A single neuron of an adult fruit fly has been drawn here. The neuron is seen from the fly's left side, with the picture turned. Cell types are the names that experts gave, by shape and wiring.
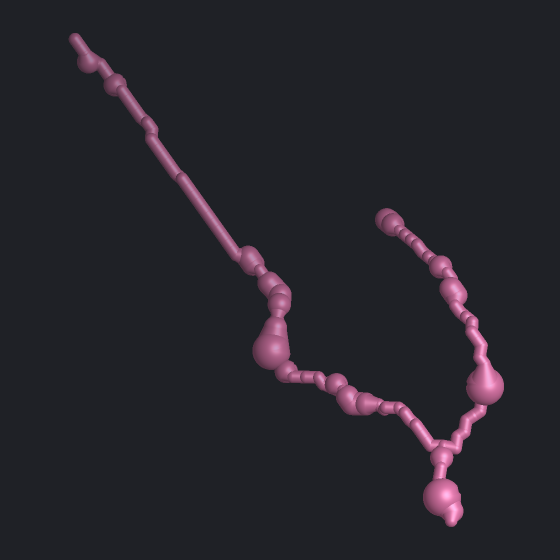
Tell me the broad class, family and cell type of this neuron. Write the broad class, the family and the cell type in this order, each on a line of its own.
sensory neuron entering the brain
class mechanosensory
JO-B4_b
